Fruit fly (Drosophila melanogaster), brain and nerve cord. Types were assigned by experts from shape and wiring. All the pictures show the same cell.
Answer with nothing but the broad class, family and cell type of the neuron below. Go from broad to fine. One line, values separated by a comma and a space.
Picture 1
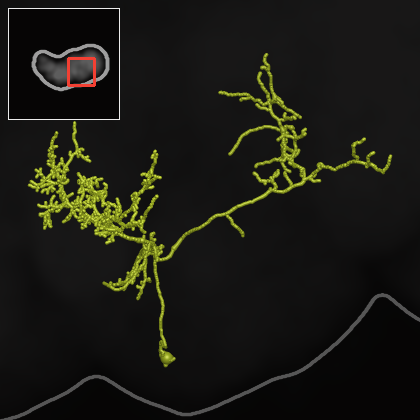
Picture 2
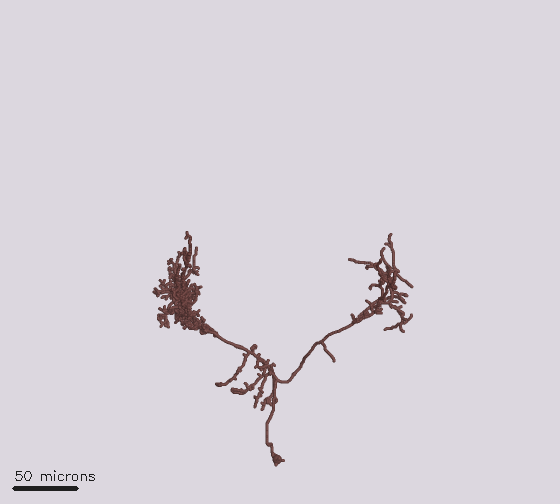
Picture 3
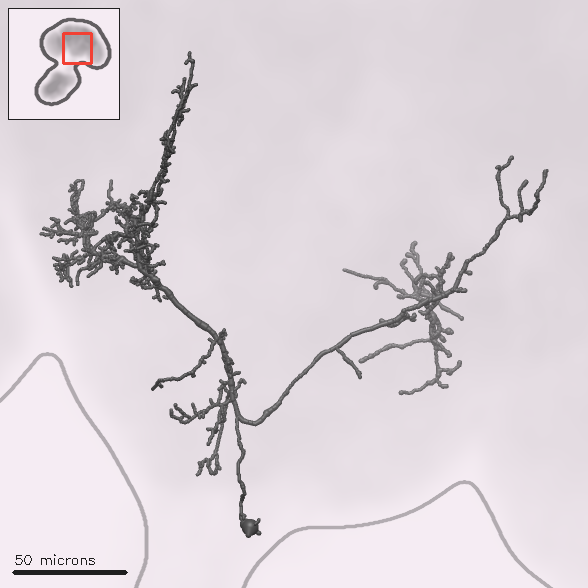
central-brain intrinsic neuron, hemilineage LB5, CB0194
